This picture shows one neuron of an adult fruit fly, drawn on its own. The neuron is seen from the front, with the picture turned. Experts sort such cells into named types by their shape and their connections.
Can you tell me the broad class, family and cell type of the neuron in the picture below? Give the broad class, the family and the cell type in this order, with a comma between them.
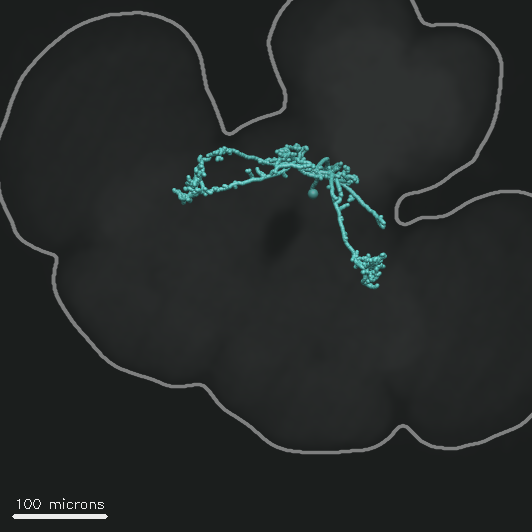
central-brain intrinsic neuron, hemilineage LB0, GNG343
